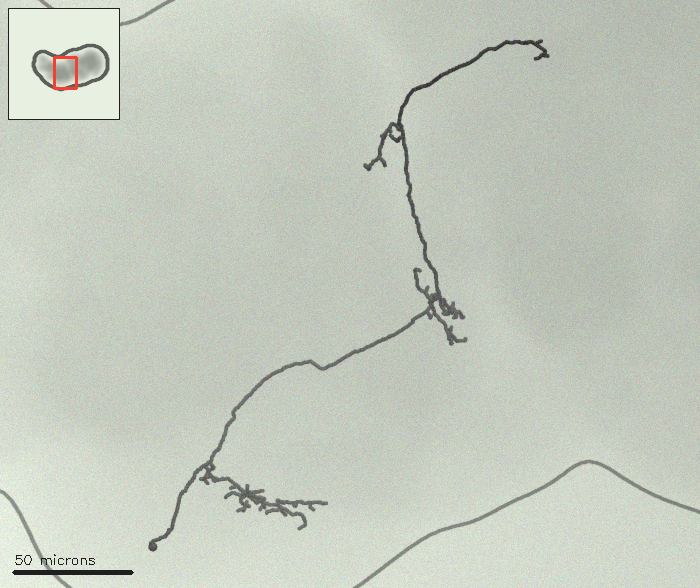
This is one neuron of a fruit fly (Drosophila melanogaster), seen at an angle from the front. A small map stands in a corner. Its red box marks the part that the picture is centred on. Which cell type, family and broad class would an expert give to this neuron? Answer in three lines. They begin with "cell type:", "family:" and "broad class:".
cell type: MeTu4f
family: MeTu
broad class: visual projection neuron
